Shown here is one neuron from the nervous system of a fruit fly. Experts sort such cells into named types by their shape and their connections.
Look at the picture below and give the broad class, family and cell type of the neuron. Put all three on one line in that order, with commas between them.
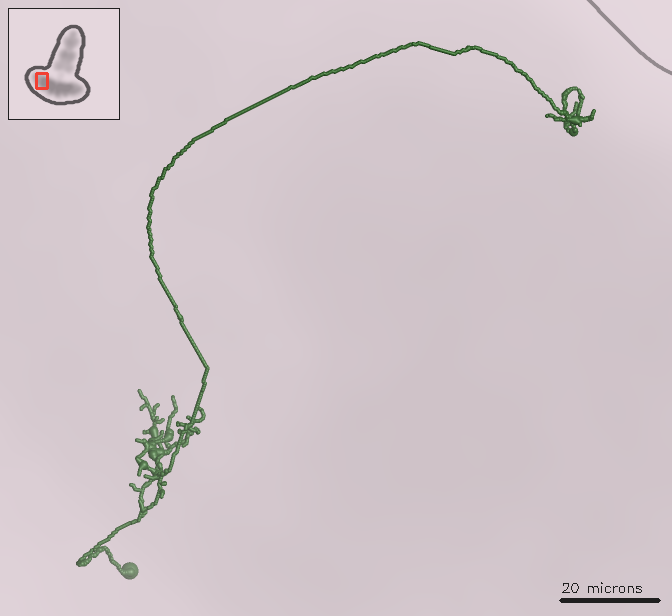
optic-lobe intrinsic neuron, Tm, Tm29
